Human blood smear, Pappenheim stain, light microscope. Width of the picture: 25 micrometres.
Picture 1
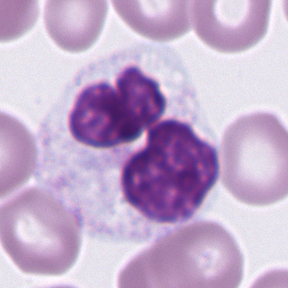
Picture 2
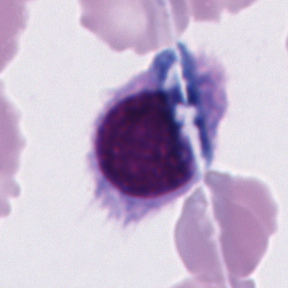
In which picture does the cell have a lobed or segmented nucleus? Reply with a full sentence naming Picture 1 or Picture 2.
What Picture 1 shows is a cell with a nucleus split into lobes.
